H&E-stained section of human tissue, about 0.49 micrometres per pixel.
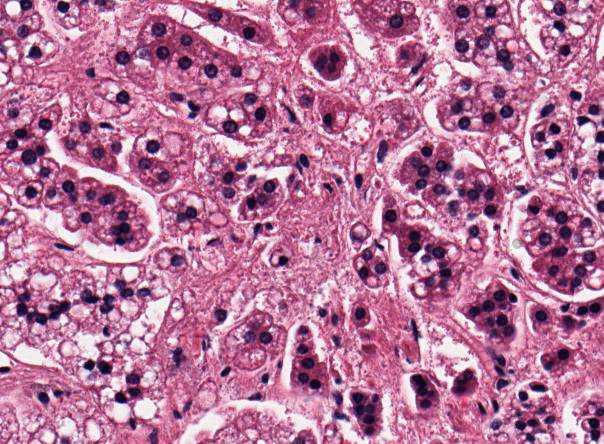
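Adrenal gland, H&E. Large polygonal cells are arranged in rounded nests and clusters throughout the field, forming no glandular lumens. Many of the nested cells have abundant granular pink cytoplasm; in the lower left, the cells instead have pale cytoplasm filled with many small clear vacuoles.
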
